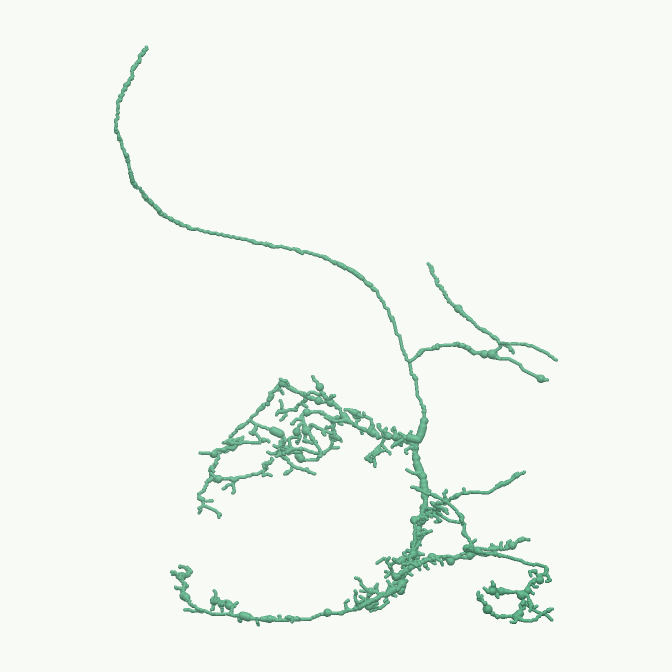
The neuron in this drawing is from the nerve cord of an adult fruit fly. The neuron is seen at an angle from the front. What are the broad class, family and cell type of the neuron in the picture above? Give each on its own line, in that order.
nerve-cord intrinsic neuron
hemilineage 23B
IN23B064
